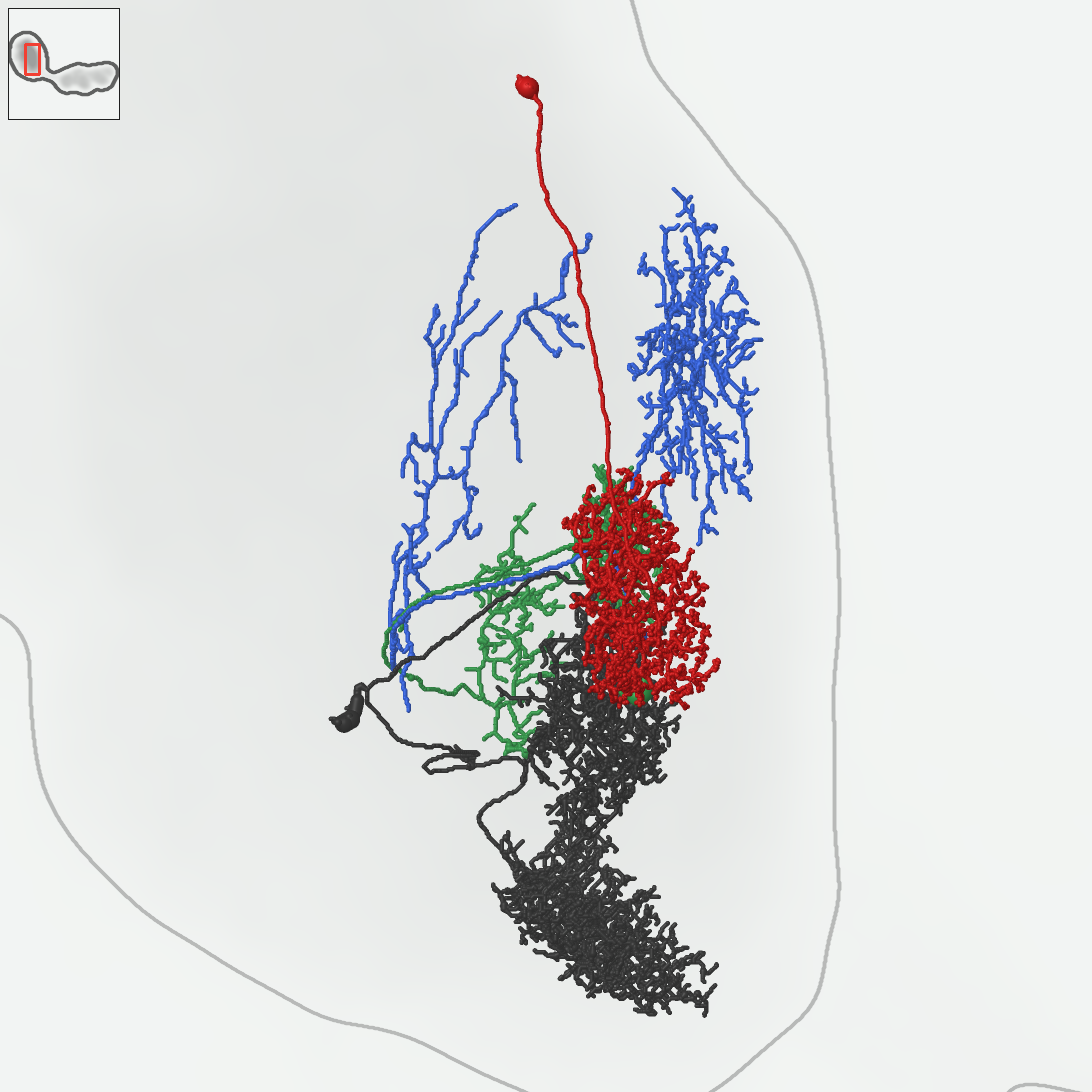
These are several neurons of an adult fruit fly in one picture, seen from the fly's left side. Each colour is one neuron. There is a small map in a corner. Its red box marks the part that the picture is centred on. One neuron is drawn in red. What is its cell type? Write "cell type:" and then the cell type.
cell type: Pm2b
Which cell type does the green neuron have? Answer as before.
cell type: MeLo13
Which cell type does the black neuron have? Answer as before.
cell type: MeLo8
